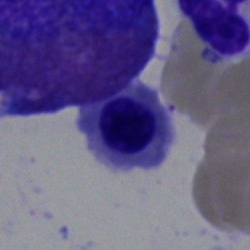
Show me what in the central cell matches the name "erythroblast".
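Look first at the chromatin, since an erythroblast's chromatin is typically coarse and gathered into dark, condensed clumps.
Here it is dark purple and densely condensed, so that part goes with the name. Around the nucleus you can see a moderate rim of pale greyish-blue cytoplasm, widest on the lower-left side. Then follow the outline: it is irregular, with small scalloped bumps along the lower edge.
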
